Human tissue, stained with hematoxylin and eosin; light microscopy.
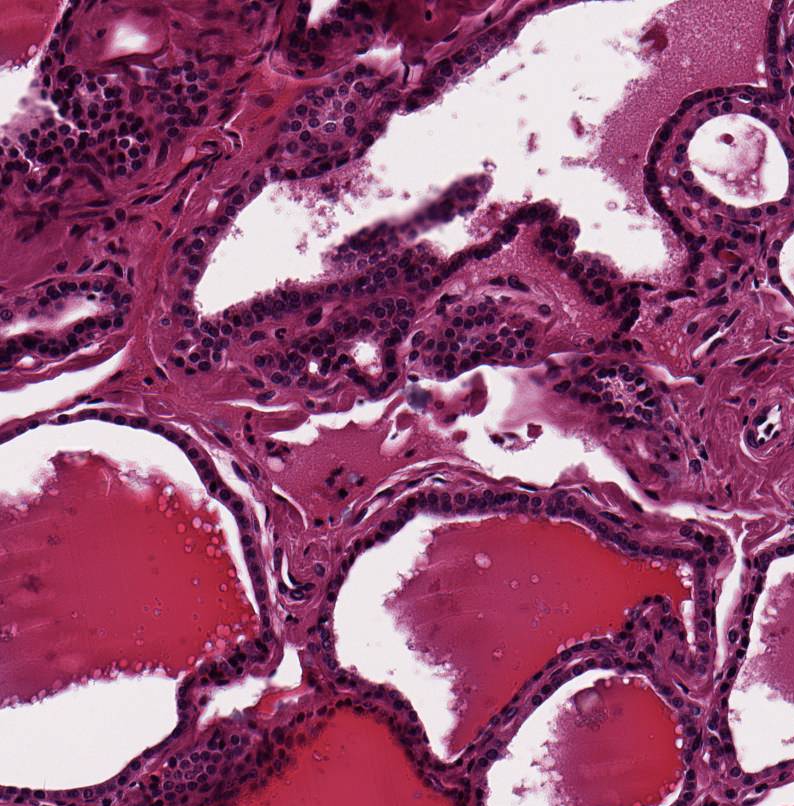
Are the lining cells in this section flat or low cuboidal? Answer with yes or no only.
Yes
